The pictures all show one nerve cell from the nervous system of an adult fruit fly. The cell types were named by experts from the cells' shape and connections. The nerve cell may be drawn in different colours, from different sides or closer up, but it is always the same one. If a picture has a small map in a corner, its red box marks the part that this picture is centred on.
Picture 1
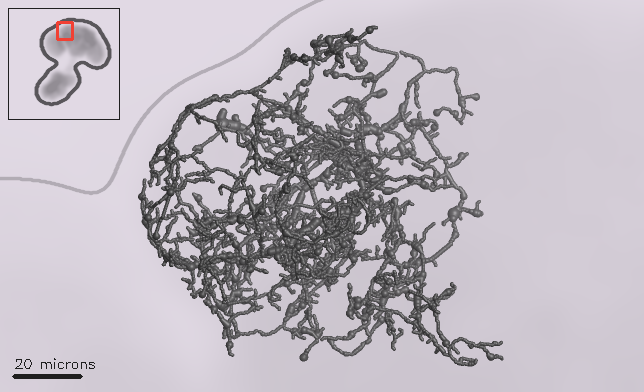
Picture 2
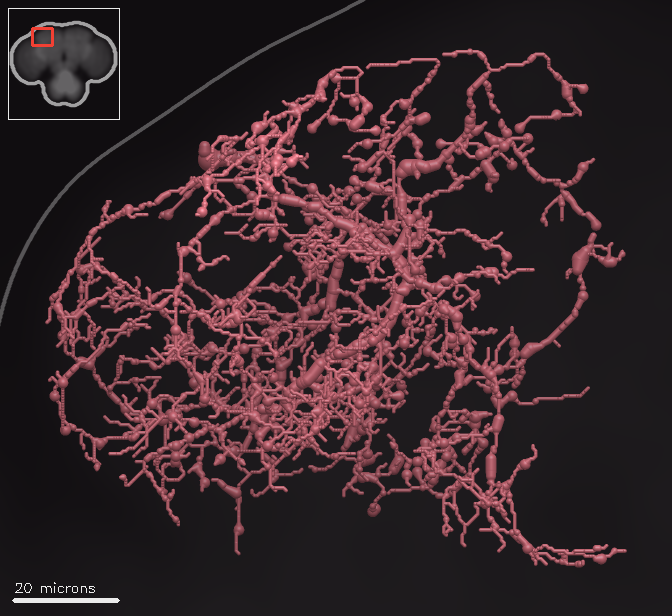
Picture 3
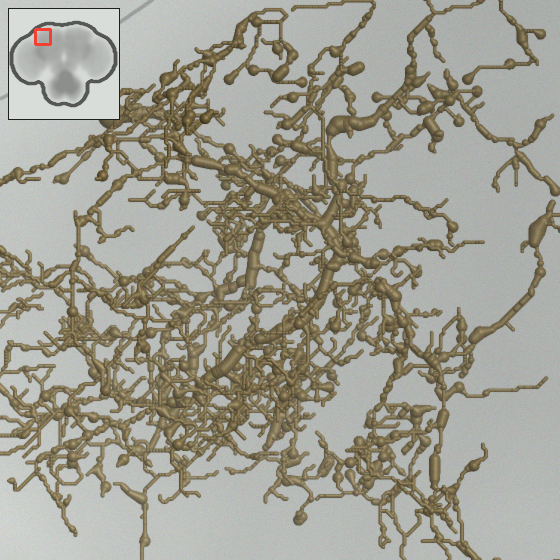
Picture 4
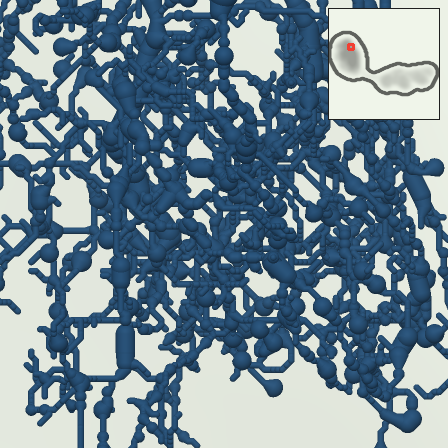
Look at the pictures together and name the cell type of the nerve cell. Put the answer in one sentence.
The cell type is LHPV6c1.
